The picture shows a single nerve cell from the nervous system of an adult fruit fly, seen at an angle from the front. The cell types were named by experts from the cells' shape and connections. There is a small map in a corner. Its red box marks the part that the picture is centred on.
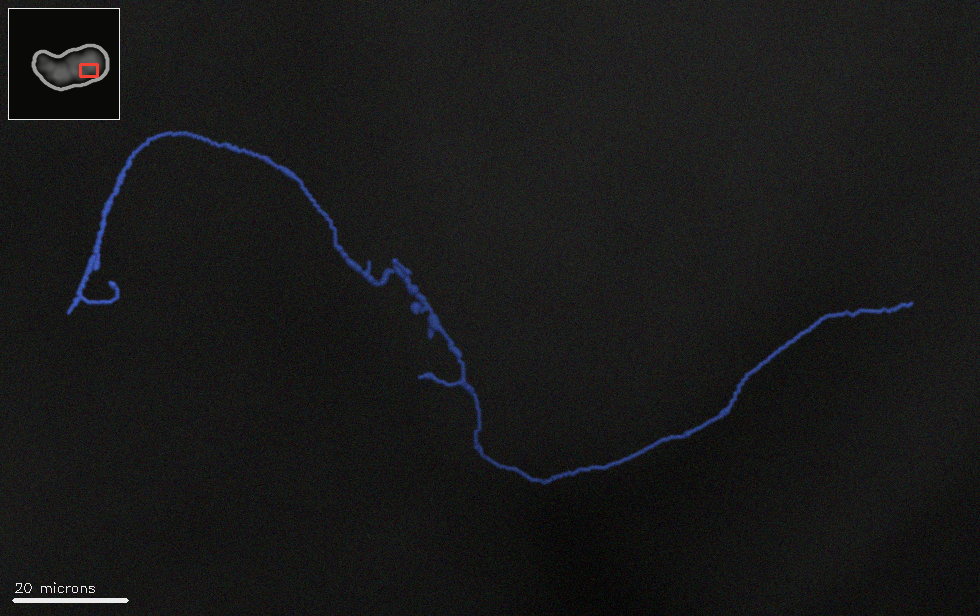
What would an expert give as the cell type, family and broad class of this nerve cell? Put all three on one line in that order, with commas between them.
ORN_VM6m, class olfactory, sensory neuron entering the brain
